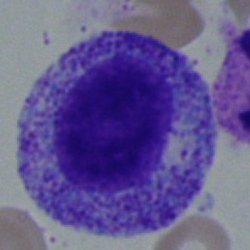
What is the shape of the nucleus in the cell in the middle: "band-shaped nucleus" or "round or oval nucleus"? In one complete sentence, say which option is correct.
There is a compact round or oval nucleus in this cell.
